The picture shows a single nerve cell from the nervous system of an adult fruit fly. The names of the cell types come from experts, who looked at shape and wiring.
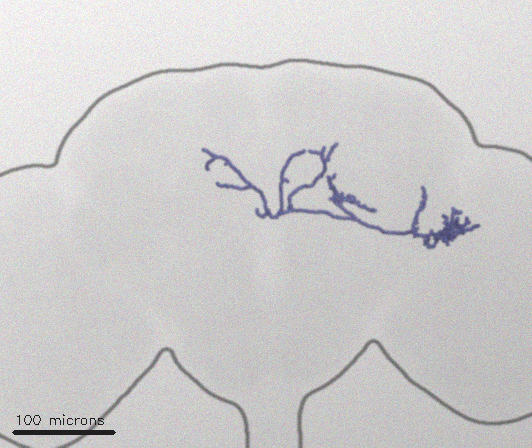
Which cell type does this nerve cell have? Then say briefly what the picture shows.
The cell type is LoVP21. Its broad class is visual projection neuron. From left to right in the picture it spans about 300 microns. In this view it is more than twice as wide as it is tall.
